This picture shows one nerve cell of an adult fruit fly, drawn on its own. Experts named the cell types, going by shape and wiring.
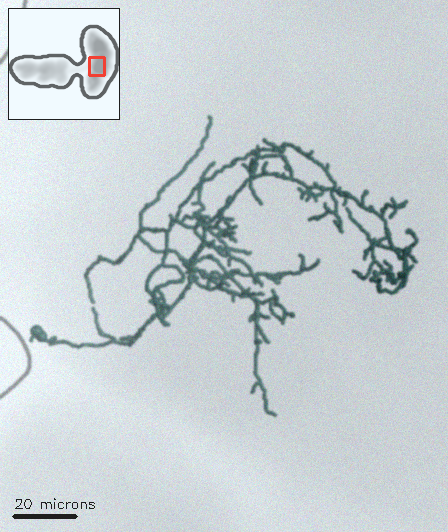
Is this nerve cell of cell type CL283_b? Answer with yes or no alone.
no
